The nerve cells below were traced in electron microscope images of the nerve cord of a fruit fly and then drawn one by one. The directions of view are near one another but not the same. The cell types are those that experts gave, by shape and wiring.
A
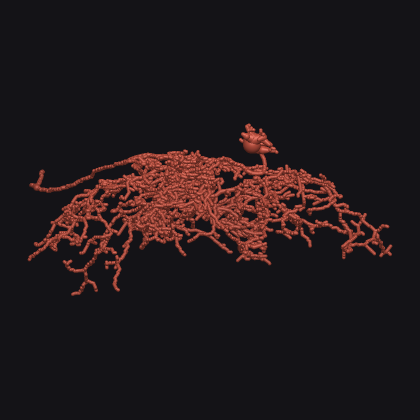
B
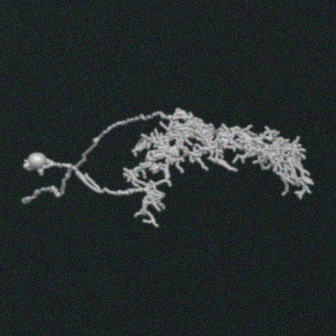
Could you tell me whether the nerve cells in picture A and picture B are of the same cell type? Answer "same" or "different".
different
